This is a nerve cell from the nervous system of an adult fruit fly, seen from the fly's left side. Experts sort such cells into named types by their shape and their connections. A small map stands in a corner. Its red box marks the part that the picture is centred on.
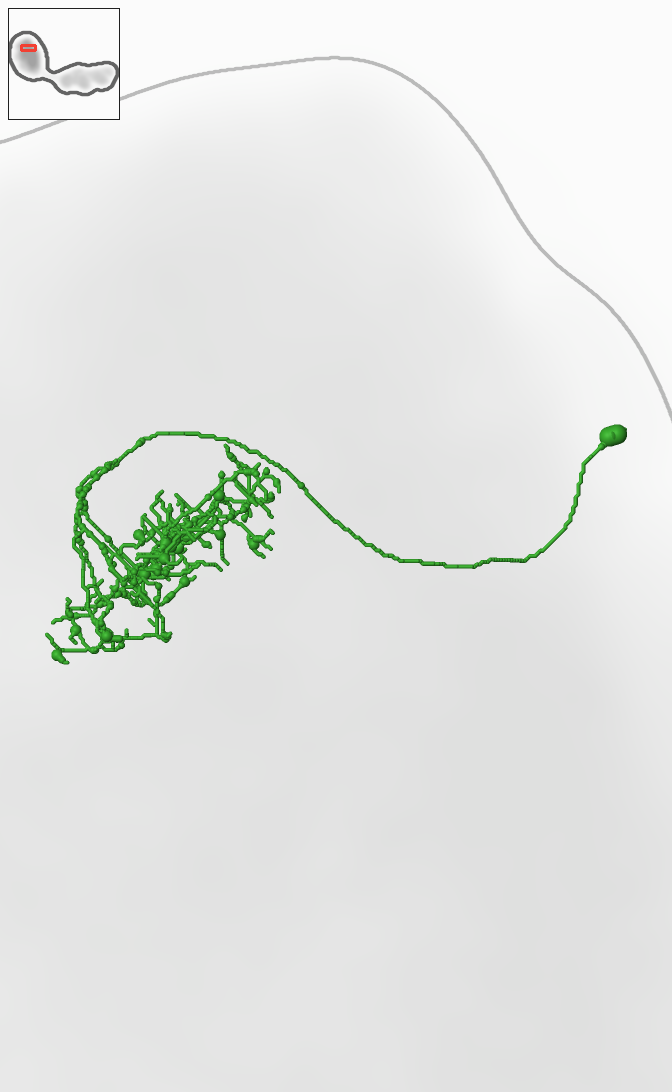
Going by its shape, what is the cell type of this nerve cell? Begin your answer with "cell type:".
cell type: FB6L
